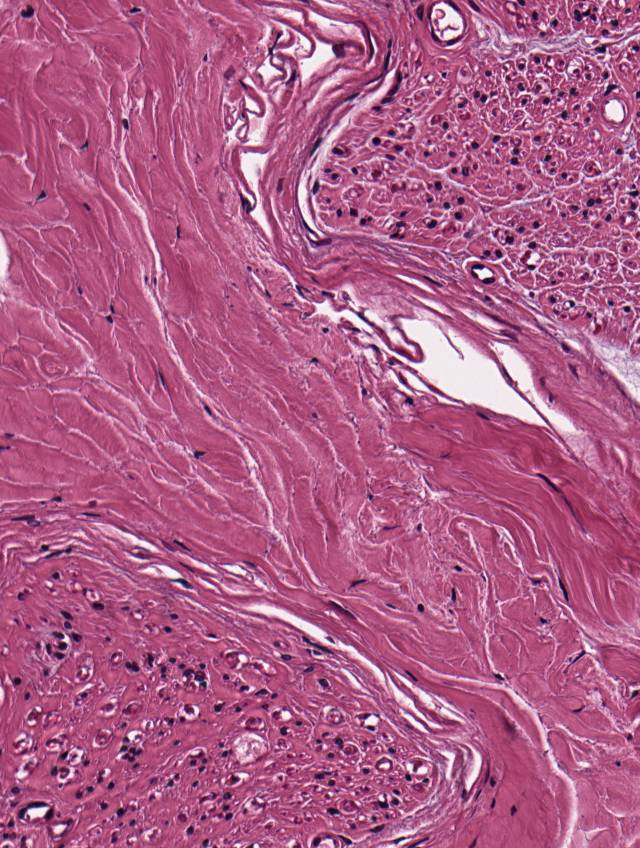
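Tibial nerve: two rounded bundles of closely packed small round profiles, at upper right and lower left. Up close, those profiles are nerve fibres cut across, each a clear halo around a central dot. In the collagen band the nuclei are sparse, small and elongated. At the edge of the upper right bundle I can pick out small round vessels with open lumens.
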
